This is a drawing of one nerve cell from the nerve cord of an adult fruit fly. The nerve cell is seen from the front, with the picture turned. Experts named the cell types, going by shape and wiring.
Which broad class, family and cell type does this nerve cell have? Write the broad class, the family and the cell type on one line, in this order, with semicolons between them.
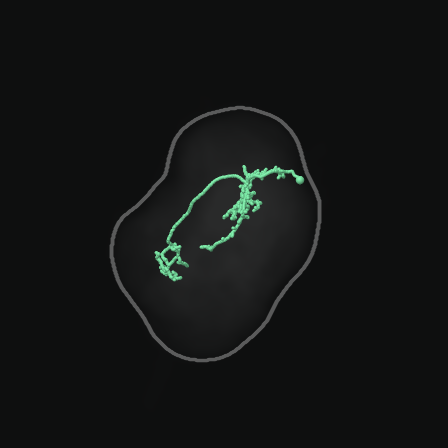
nerve-cord intrinsic neuron; hemilineage 01A; IN01A071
